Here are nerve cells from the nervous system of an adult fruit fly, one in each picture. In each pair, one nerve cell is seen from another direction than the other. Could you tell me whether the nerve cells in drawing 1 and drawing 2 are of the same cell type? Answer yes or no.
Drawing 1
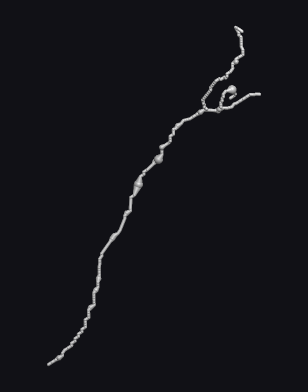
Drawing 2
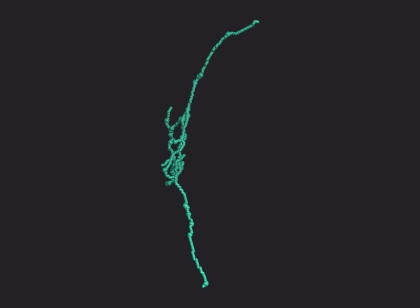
no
